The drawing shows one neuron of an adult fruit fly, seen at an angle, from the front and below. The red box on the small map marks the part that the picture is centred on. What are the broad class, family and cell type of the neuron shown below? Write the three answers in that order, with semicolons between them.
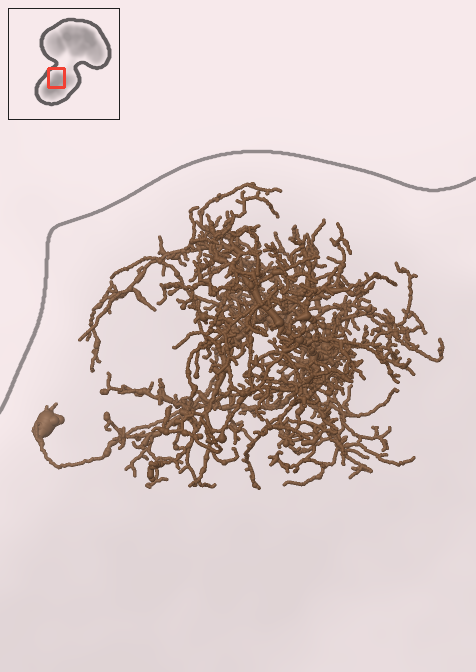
nerve-cord intrinsic neuron; hemilineage 21A; IN21A006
